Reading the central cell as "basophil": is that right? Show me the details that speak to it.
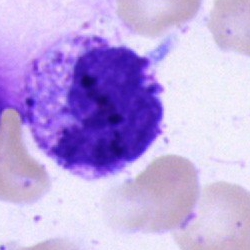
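First point, the outline: roughly round. Second, the nucleus: large, with an irregular, somewhat lumpy border, set toward the right side of the cell. Third, the chromatin: dense and deep purple, with darker clumped spots. Fourth, the cytoplasm: a moderate rim of pale lilac, seen chiefly on the left, where many small pale spaces give it a mottled look. Last, red cells lie against the cell at its lower left and lower right.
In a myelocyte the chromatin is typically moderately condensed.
The dense, clumped chromatin here goes beyond that, which counts against myelocyte and leaves basophil standing.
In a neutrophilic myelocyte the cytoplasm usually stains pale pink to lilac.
The pale lilac rim would suit that, so its colour gives no ground against myelocyte. Weighing it all, basophil fits this cell.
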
